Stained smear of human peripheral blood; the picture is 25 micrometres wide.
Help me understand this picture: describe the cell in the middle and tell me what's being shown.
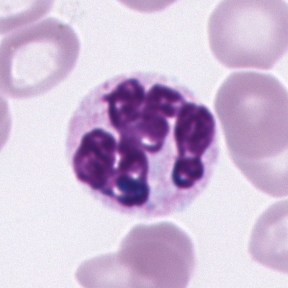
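The cell is about 13 micrometres across, its nucleus filling about 60% of its area. That nucleus is divided into several separate lobes; on the right, one lobe joins a small lower knob by a narrow neck. Its chromatin is dark purple and coarsely clumped, and fine, faint pinkish granules lie in the cytoplasm. So this is a segmented neutrophil.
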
